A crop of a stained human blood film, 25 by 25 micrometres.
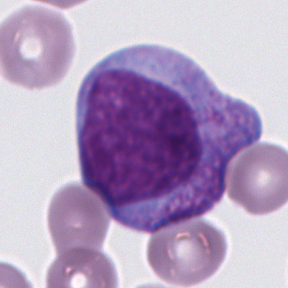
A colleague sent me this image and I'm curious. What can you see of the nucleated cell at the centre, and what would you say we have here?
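Off-centre, toward the left side of the cell, lies the nucleus, and the whole cell is about 17 micrometres across. Its chromatin is fine and evenly granular rather than coarsely clumped. A wide rim of cytoplasm, broadest on the right, carries scattered fine purplish-red granules. It is an atypical promyelocyte.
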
